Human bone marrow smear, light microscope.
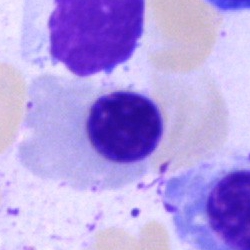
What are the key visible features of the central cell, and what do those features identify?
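First, the nucleus: I can't make out any nucleolus in it. The cytoplasm is abundant, covering a much larger area than the nucleus, and it is a very pale greyish blue. I see no granules in it either. Putting that together, this is an erythroblast.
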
